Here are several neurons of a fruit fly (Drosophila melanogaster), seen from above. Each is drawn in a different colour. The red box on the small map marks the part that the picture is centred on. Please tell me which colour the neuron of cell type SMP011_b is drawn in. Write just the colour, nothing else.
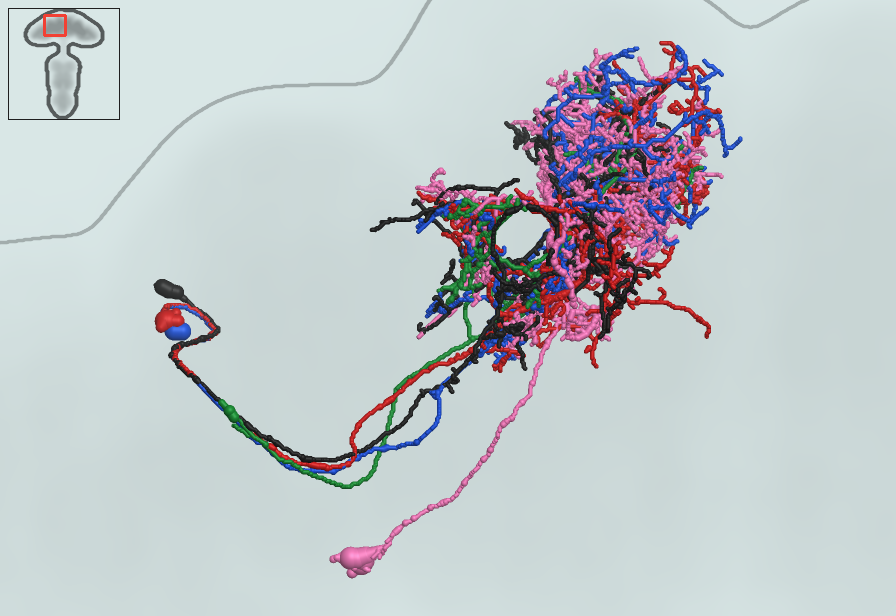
blue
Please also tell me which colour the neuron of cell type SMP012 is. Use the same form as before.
black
